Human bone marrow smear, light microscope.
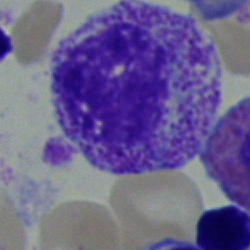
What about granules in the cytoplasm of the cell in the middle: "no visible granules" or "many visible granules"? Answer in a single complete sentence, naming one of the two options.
The cytoplasm of the cell carries many visible granules.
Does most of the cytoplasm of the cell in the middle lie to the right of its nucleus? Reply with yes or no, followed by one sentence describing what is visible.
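Yes. The nucleus lies toward the left of the cell, leaving a wider band of cytoplasm on the right.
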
